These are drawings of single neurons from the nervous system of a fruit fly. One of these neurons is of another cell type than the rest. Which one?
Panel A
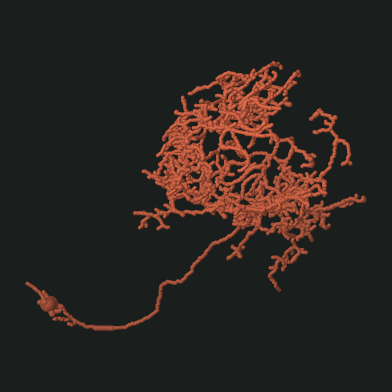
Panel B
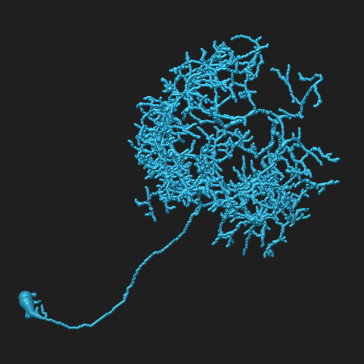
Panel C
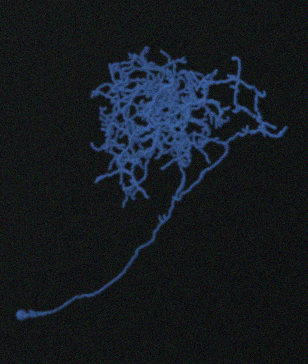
C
